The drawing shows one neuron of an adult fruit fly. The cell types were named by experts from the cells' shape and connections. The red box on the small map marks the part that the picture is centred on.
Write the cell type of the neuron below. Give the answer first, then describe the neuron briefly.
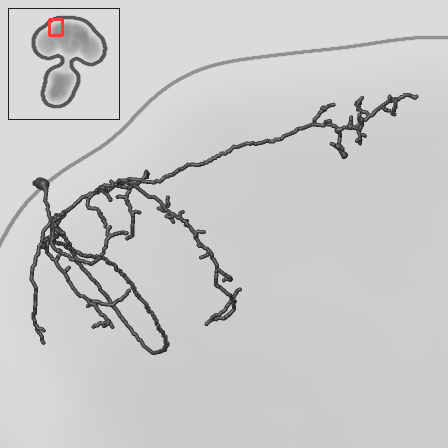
The cell type is LHAV5a2_a3. It is a central-brain intrinsic neuron. Dozens of branch ends can be seen. In this view it is wider than it is tall.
